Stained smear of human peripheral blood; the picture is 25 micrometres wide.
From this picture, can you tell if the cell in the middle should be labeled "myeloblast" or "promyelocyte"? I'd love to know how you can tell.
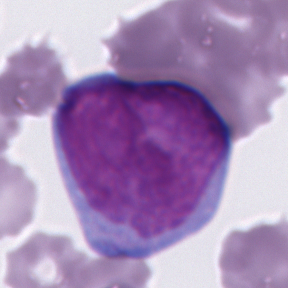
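It is a myeloblast. The nucleus is about 15 micrometres across and fills about 70% of the cell's area. Its chromatin is fine and evenly spread, with no coarse clumps, and a shallow notch marks its upper edge. The rim of cytoplasm is widest below the nucleus and thinnest above it. The cell outline is smooth and bears no surface projections.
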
